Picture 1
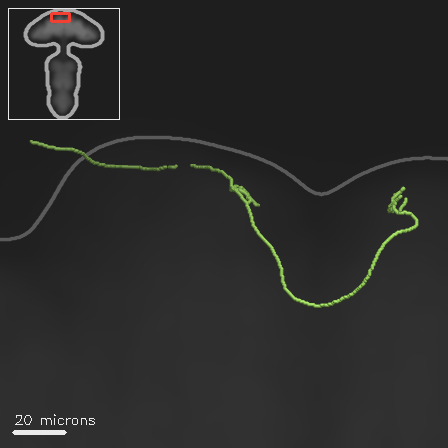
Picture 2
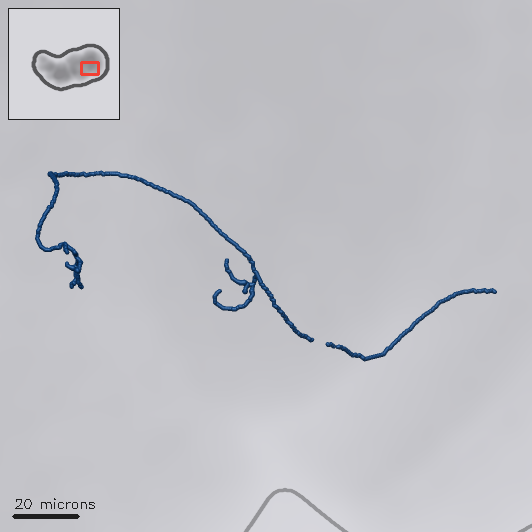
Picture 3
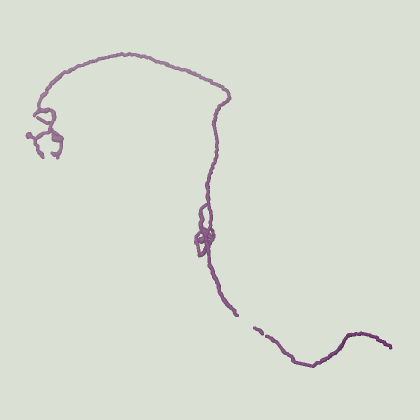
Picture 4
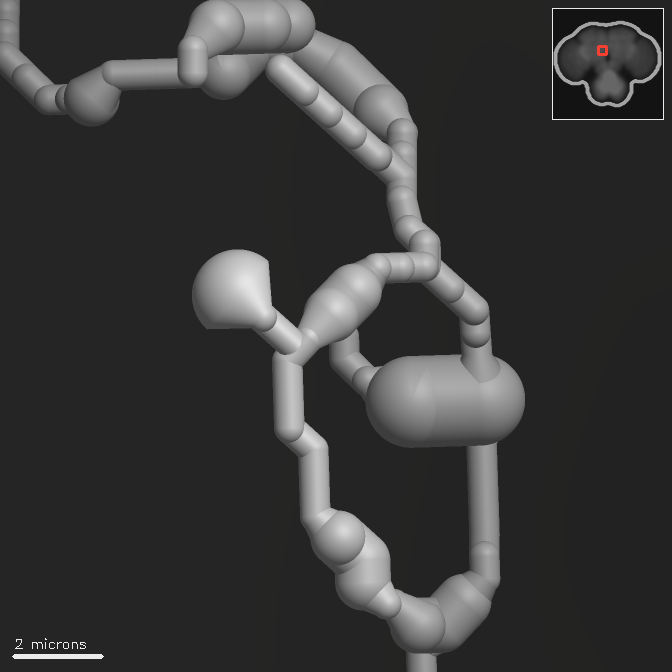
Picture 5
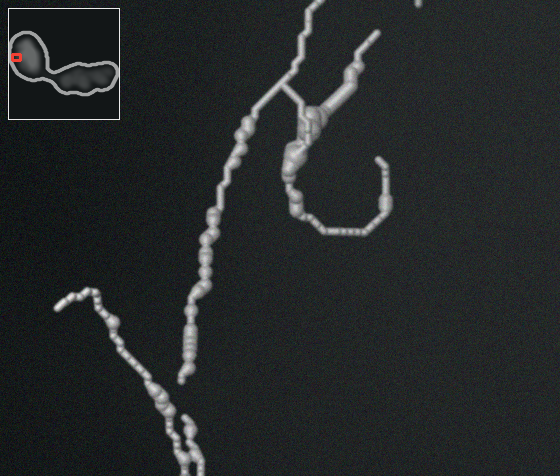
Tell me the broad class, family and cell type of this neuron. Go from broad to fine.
sensory neuron entering the brain; class olfactory; ORN_DM5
